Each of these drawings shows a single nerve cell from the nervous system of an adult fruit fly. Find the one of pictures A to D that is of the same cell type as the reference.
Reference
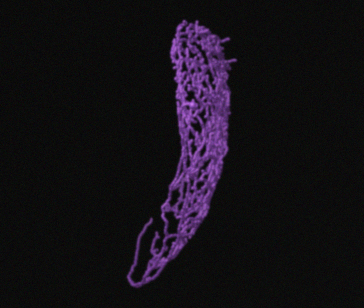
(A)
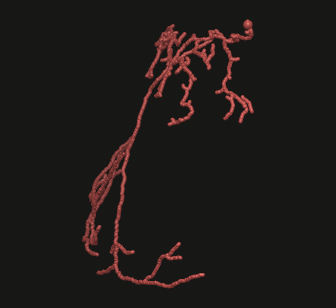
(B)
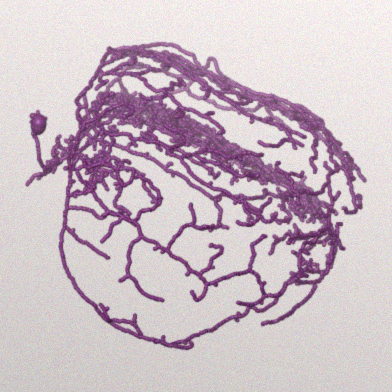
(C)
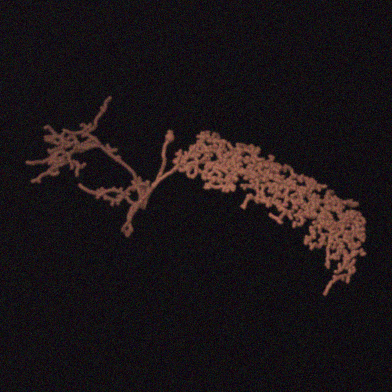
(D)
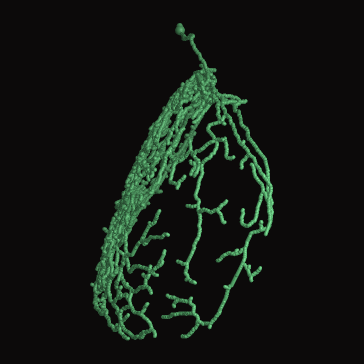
Picture D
